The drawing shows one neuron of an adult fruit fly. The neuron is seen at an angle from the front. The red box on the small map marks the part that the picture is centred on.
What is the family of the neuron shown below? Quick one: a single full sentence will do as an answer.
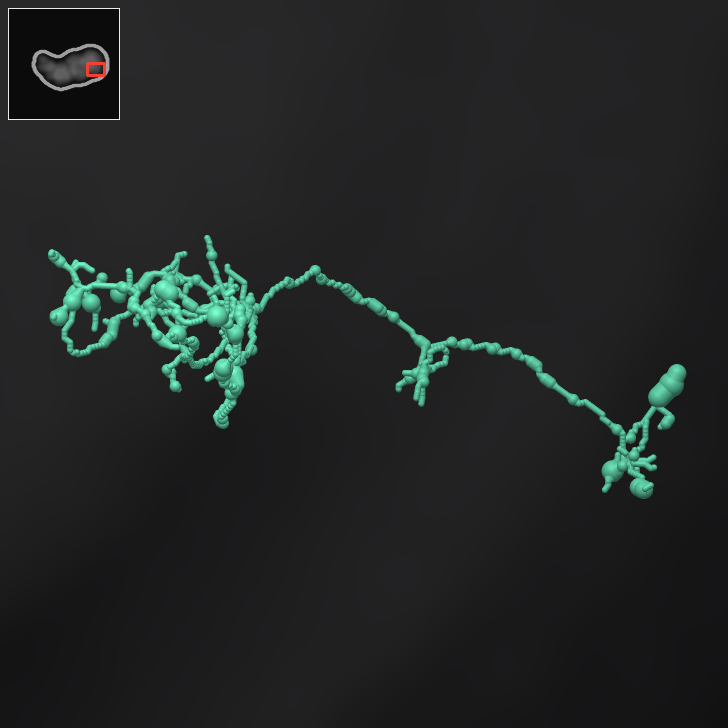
The neuron counts as part of family TmY.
